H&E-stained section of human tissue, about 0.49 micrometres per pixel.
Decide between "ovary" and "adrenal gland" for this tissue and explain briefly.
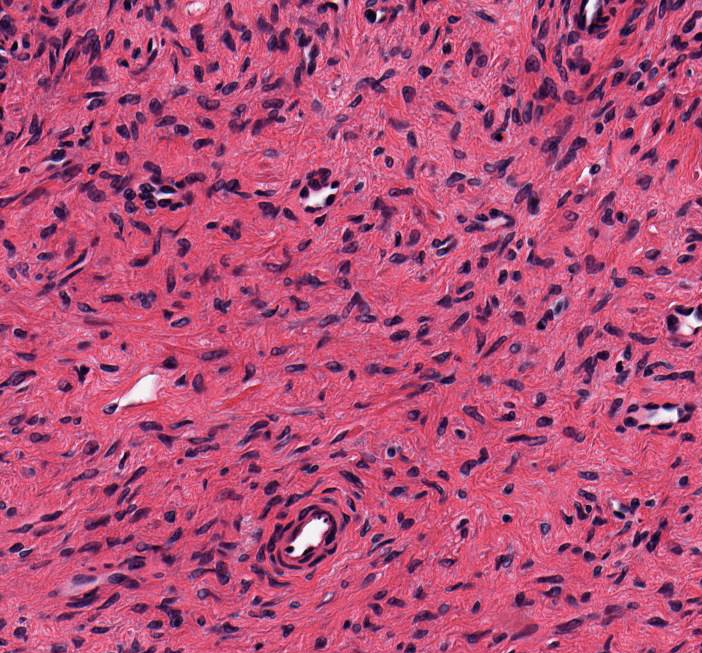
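It's ovary. Look how the short pink collagen bundles cross haphazardly, with no single direction.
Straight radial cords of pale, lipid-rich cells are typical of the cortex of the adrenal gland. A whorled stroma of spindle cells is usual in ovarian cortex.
Near the bottom centre, spindle cells ring a small vessel in concentric layers.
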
